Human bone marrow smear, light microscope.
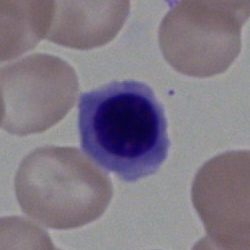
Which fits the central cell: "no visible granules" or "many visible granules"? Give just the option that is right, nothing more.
No visible granules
